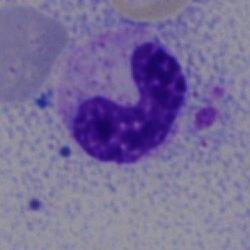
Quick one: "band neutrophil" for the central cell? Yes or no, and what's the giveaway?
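Checked in turn: the outline is round and smooth; the nucleus is bent into a horseshoe, its concave side facing the upper left; the chromatin is dark purple and coarsely clumped; no nucleoli are visible; a small purple fragment lies just outside the right edge.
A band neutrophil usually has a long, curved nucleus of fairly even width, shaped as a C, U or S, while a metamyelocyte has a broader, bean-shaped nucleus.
The horseshoe shape matches the band neutrophil and sets it apart from the bean shape of a metamyelocyte.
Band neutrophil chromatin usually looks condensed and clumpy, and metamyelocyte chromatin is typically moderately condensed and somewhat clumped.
Clumped chromatin as such could fit both, though the coarse clumping here sits well with band neutrophil. Outline, absent nucleoli and the nearby fragment count for neither name. Verdict: band neutrophil fits.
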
